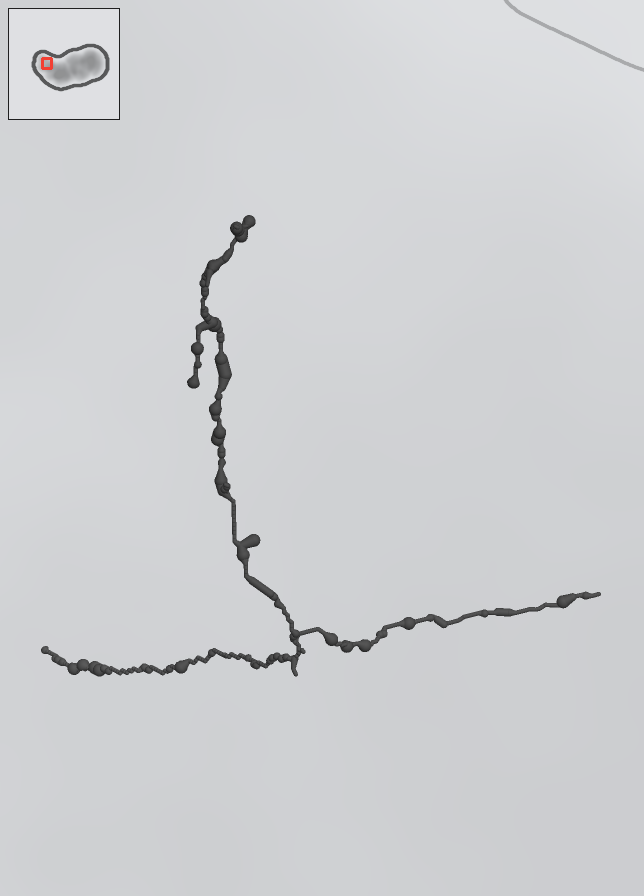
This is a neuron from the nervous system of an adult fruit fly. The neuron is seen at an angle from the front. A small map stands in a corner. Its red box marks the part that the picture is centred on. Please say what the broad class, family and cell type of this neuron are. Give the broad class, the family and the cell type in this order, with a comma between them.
sensory neuron entering the nerve cord, class mechanosensory proprioceptive, SNpp50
